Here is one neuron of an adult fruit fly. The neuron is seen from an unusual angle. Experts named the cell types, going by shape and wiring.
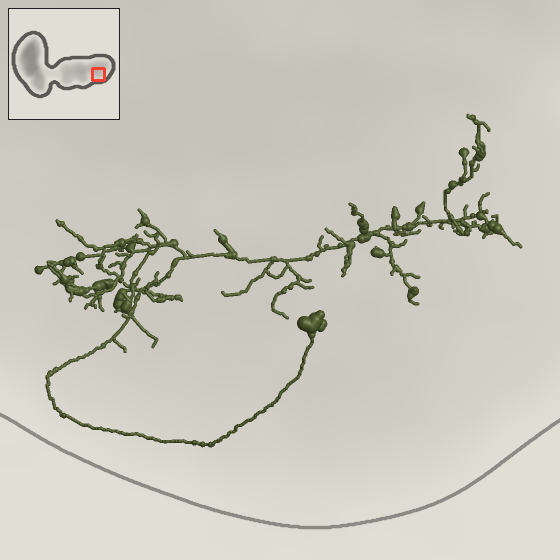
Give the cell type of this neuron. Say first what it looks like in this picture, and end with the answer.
It is in the nerve cord and does not reach the brain. Its cell body lies in the middle of the picture. The picture shows dozens of branch ends. Its broad class is nerve-cord intrinsic neuron. It is of cell type IN09A060.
